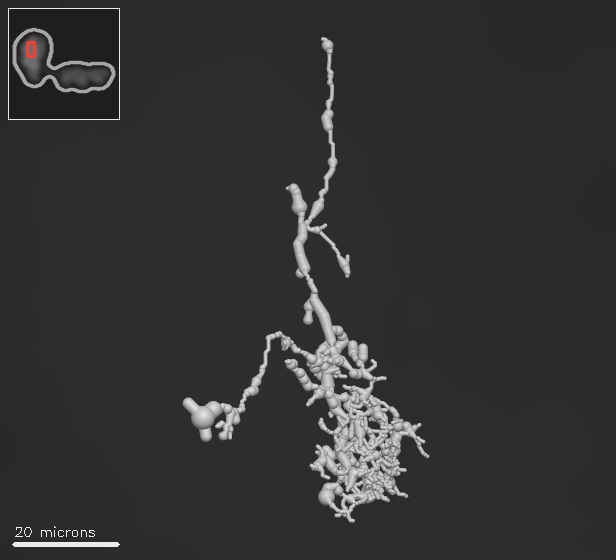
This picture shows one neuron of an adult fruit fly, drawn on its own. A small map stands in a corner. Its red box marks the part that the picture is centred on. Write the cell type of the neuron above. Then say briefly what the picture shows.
Its cell type is WED063_a. This is a central-brain intrinsic neuron. By the scale bar it is about 95 microns tall in this view. Dozens of branch ends can be seen.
